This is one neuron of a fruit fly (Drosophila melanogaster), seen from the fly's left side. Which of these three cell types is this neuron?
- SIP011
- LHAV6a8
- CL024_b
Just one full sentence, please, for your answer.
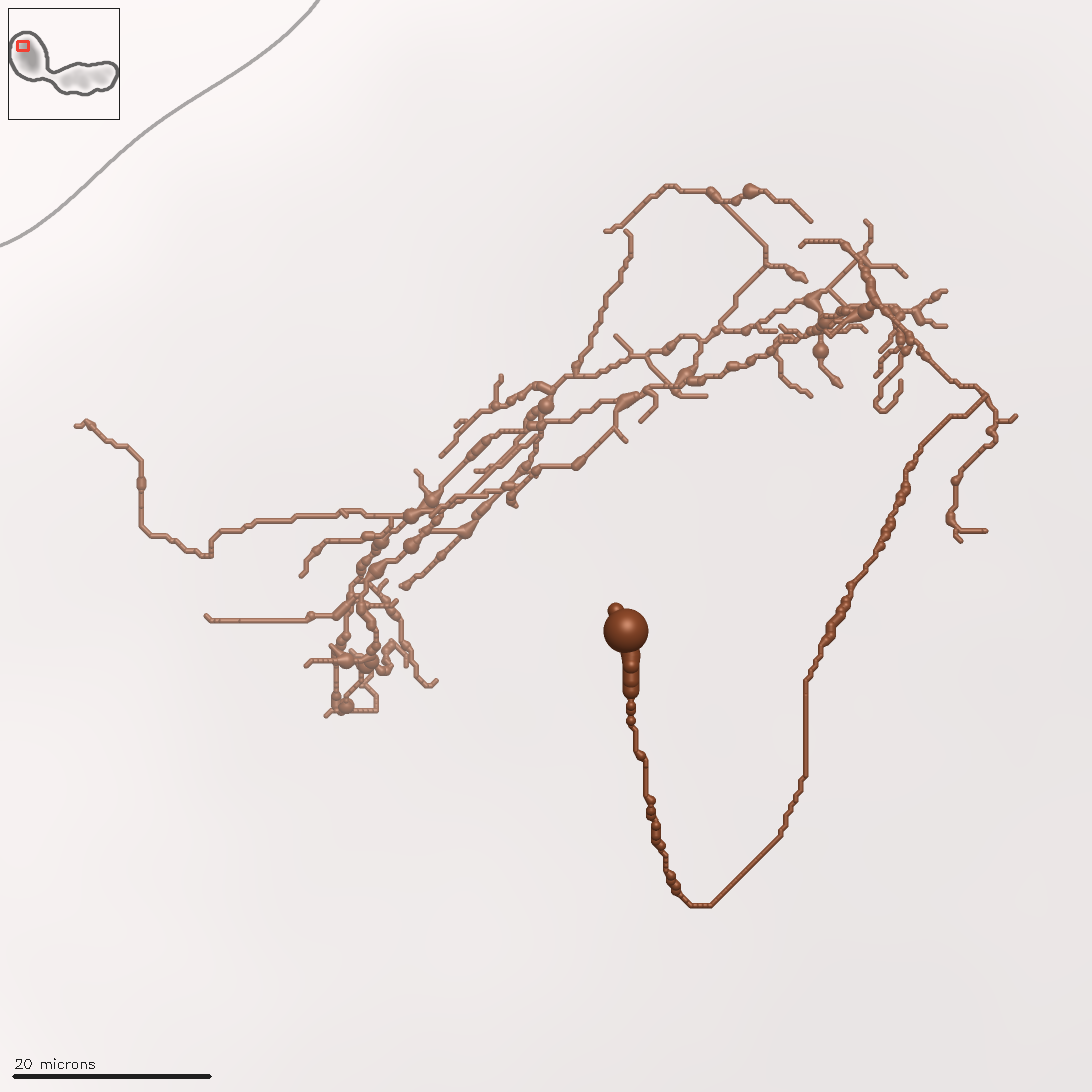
It is as SIP011 that this neuron is typed.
